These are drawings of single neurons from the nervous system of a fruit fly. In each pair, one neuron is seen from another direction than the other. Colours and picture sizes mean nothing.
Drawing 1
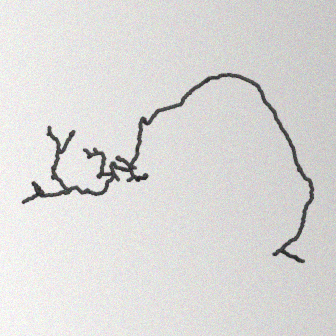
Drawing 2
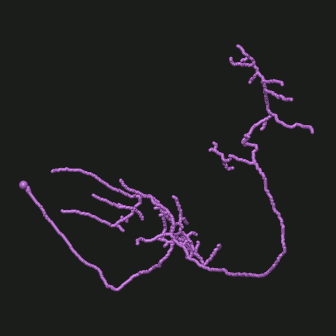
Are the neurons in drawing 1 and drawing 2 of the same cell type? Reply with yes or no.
yes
